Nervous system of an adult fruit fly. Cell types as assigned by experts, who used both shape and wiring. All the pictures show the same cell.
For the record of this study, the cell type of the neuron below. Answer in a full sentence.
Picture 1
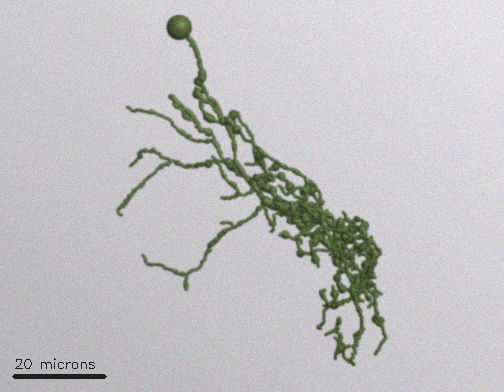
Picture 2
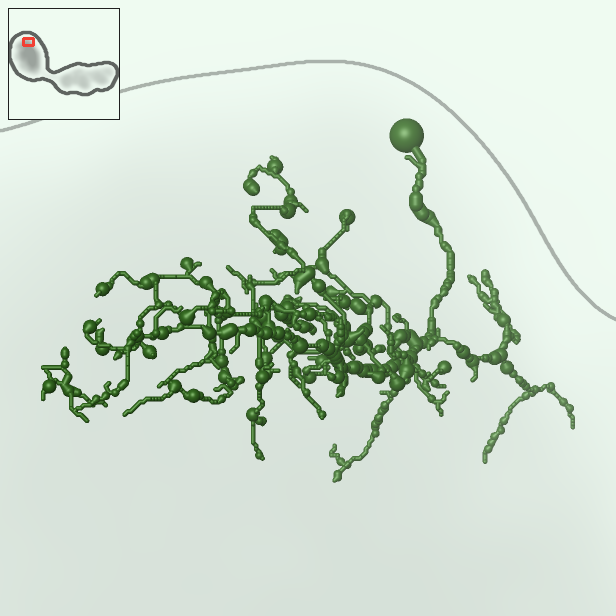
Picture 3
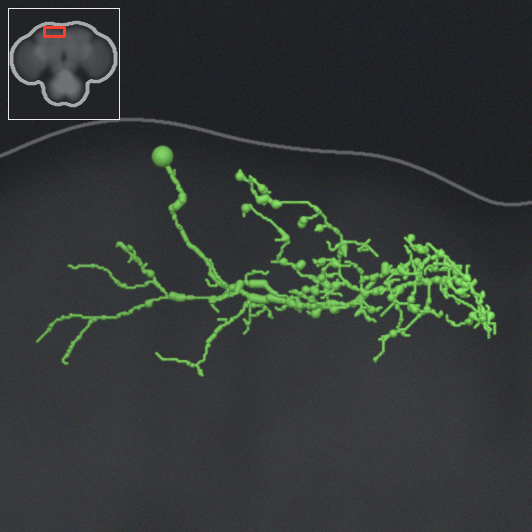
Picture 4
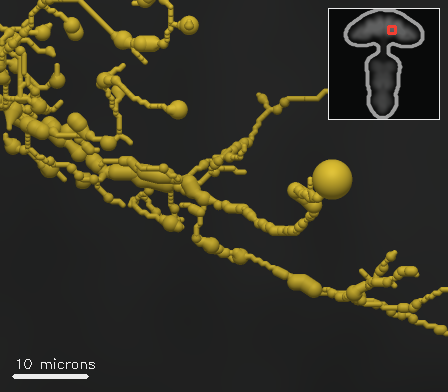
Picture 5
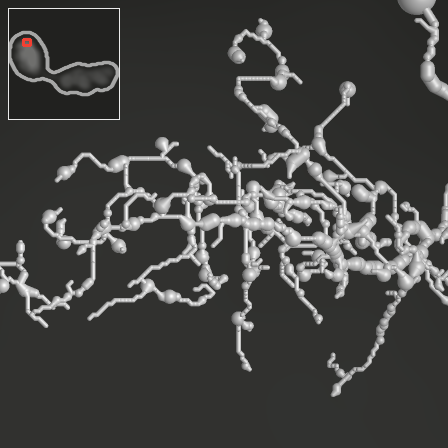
The cell type is SMP539.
